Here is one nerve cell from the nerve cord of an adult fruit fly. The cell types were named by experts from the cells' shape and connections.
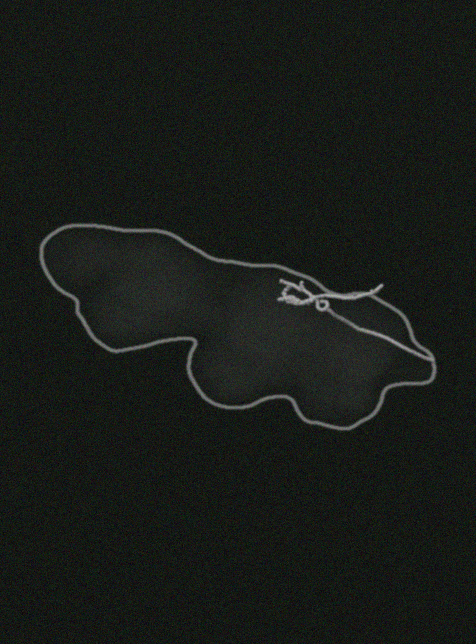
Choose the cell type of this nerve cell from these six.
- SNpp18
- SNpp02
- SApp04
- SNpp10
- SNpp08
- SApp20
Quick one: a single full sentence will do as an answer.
This nerve cell is typed as SApp20.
